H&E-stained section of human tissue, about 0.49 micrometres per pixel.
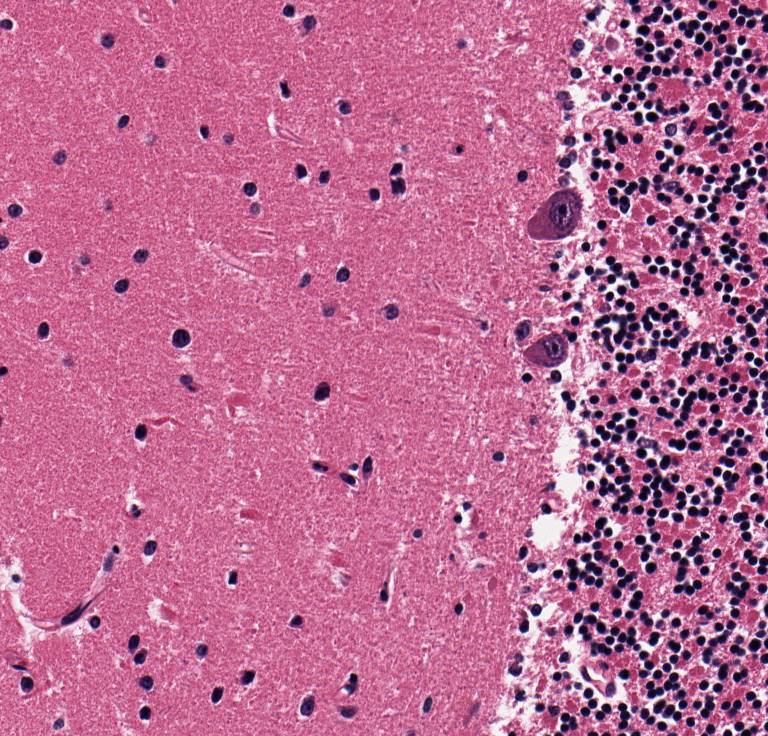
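Cerebellum, H&E. Roughly vertical boundary separates two layers. Left: pale pink, finely fibrillary neuropil, sparsely nucleated, small round nuclei widely spaced. Right: densely cellular, crowded with small, round, darkly stained nuclei with very little visible cytoplasm; small pink cell-free patches scattered among them.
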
